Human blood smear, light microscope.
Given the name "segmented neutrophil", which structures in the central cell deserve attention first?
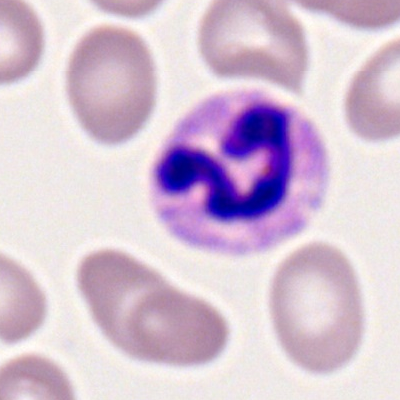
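Identification: segmented neutrophil. Nucleus: a curved, twisting strand, narrowed at points along its length.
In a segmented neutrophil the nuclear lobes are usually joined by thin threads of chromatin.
Chromatin dark purple, densely clumped.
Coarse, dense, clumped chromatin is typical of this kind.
Cytoplasm plentiful, pale pinkish-lilac, holding fine, faint pinkish-lilac granules.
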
